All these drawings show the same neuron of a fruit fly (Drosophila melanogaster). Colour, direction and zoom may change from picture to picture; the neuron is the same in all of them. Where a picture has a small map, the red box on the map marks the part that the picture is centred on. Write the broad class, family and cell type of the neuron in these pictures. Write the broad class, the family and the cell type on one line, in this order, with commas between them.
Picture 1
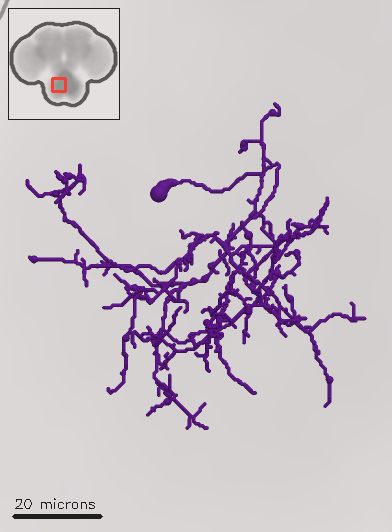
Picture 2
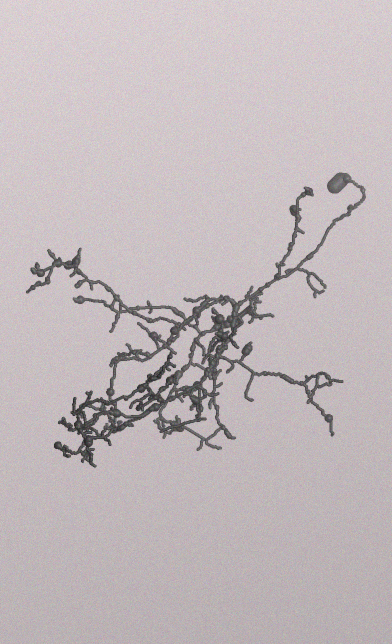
nerve-cord intrinsic neuron, hemilineage 20A.22A, IN20A.22A051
